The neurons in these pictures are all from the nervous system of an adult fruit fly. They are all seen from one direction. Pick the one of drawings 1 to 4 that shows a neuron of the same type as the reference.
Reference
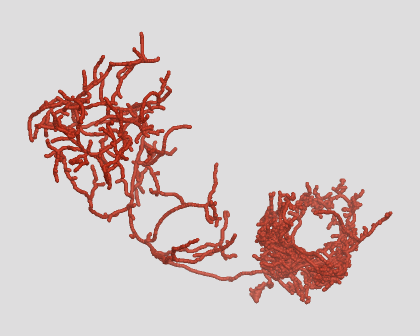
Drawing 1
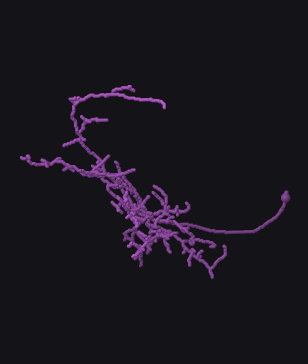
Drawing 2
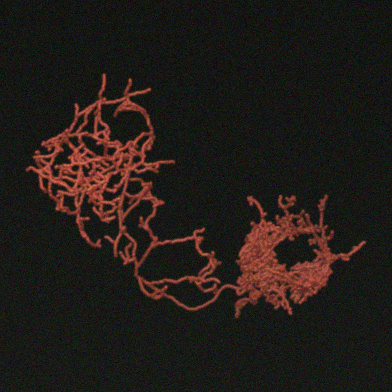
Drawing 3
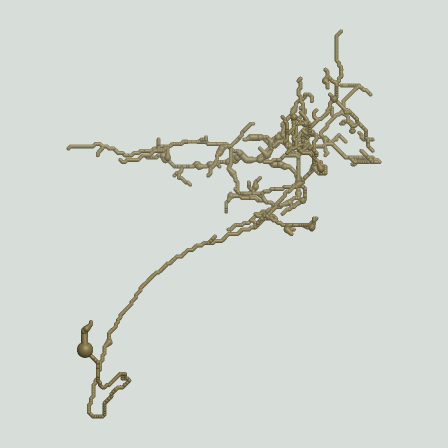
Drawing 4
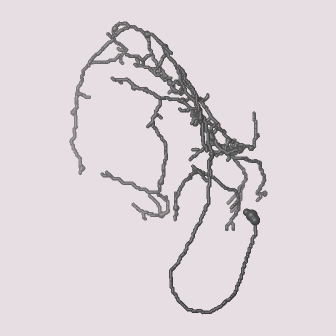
Drawing 2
